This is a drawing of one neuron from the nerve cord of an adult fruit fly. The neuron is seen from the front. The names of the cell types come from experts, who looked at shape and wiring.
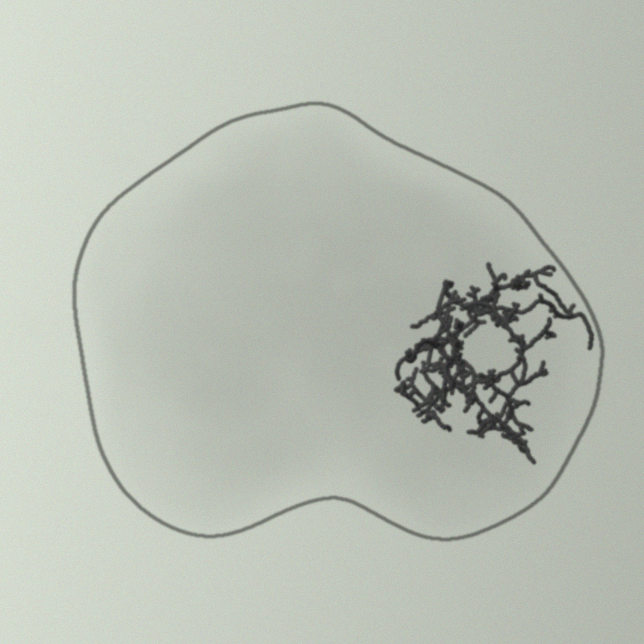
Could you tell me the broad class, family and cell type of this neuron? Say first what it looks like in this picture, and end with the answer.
In this view it is about as wide as it is tall. It is a nerve-cord intrinsic neuron. Its family is hemilineage 16B. It is of cell type IN16B057.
